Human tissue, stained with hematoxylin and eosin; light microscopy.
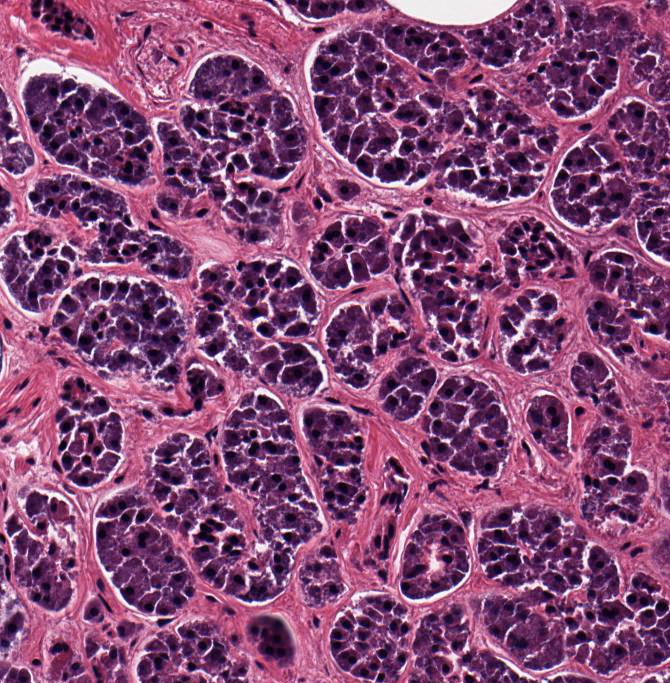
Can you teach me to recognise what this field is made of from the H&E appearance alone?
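Shown here is exocrine pancreas, its cells packed throughout into rounded nests of varying size. Bands of pink fibrous stroma with scattered spindle-shaped nuclei separate the nests. The nest cells have dark purple, granular cytoplasm and small, round, dark nuclei.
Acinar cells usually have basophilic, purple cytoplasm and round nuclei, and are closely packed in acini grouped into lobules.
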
